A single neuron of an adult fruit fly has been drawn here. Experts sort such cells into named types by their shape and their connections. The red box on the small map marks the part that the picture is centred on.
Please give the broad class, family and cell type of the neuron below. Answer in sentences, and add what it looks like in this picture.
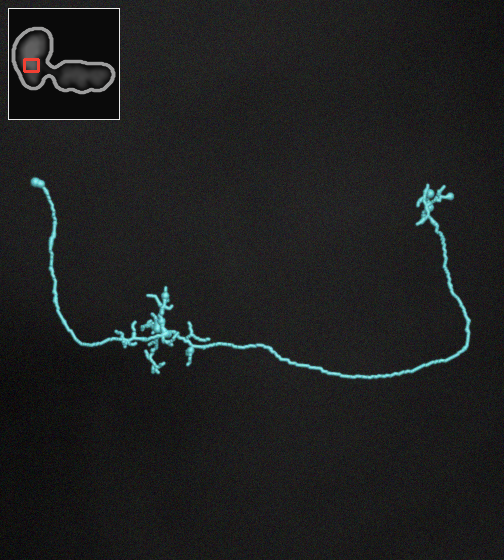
It is an optic-lobe intrinsic neuron. The family is Tm. It is of cell type Tm29. As drawn here it is wider than it is tall.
